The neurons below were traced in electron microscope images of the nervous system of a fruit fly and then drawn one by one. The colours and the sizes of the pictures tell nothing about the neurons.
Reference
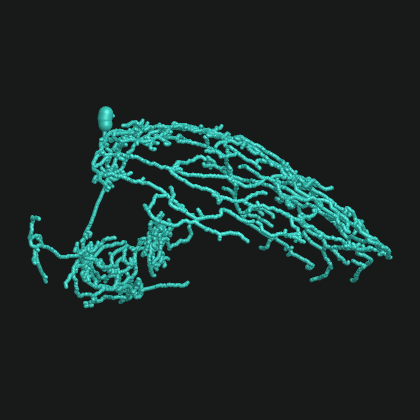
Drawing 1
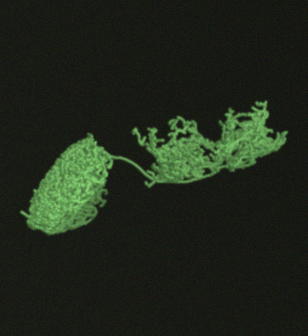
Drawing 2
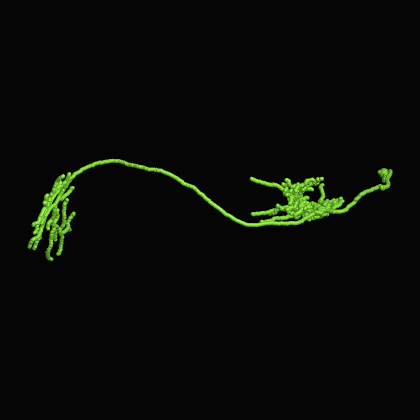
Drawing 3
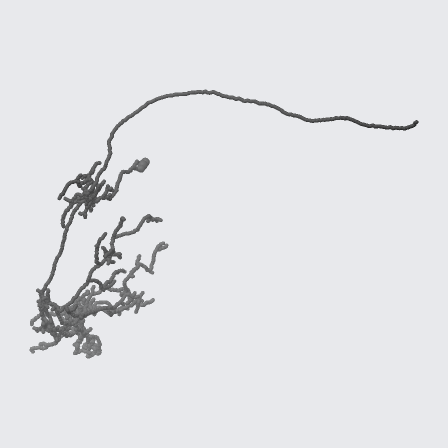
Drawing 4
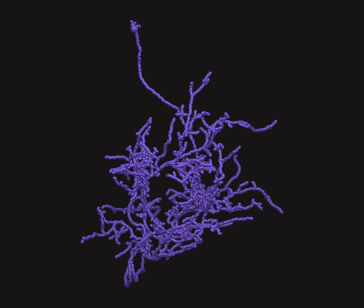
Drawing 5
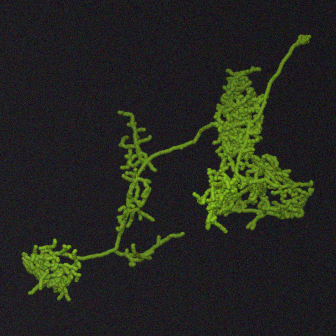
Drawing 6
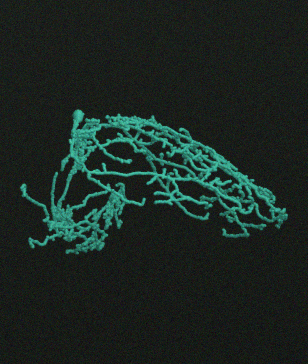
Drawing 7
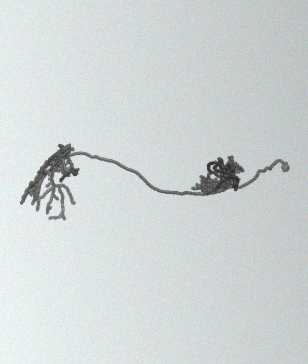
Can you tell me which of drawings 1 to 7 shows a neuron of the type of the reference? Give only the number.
6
